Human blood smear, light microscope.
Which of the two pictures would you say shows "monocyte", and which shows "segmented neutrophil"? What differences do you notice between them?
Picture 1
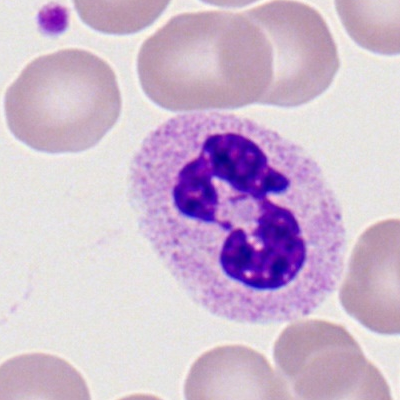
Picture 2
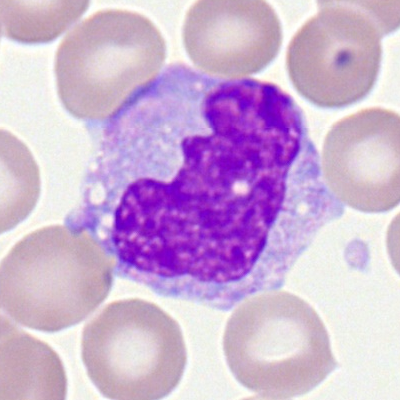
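Picture 1 is the segmented neutrophil; picture 2 is the monocyte.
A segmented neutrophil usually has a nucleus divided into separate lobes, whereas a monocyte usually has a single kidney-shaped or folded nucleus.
In picture 1 the nucleus is divided into several lobes curving around a pale central patch of cytoplasm; in picture 2 it is one folded, indented mass, not split into lobes. The neutrophil's chromatin is dark purple and coarsely clumped, with fine granules dusted through the cytoplasm. In the monocyte the nucleus sits off-centre to the right; the cytoplasm holds dust-like pinkish granules and a few small clear vacuoles, mostly on the left.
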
